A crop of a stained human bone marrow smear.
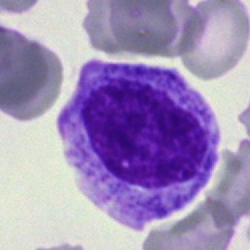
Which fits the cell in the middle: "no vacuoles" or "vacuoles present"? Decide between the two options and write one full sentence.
Vacuoles cannot be seen anywhere in its cytoplasm.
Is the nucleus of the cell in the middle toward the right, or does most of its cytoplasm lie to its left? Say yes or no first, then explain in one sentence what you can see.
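Yes. The nucleus lies off-centre, toward the upper right of the cell.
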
